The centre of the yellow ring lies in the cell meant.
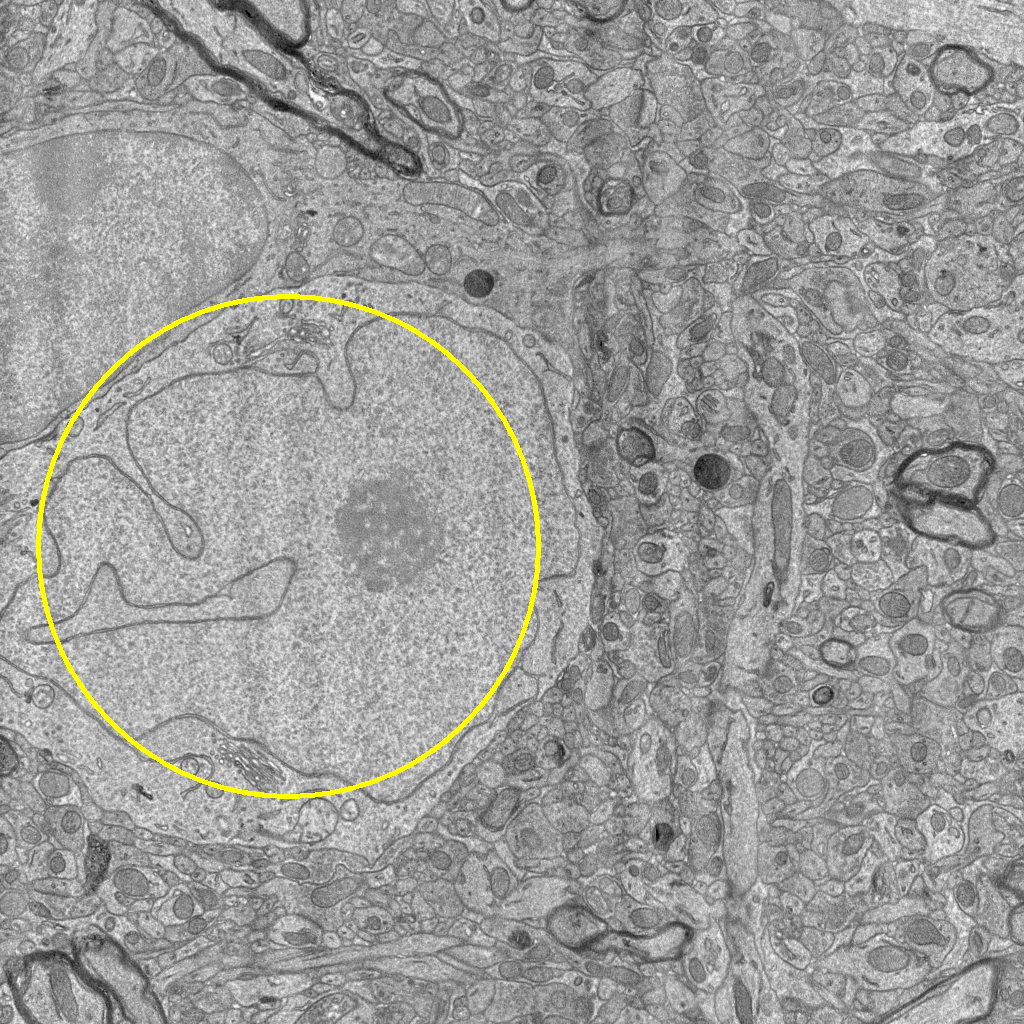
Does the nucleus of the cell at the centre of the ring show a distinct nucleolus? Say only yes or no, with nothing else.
Yes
